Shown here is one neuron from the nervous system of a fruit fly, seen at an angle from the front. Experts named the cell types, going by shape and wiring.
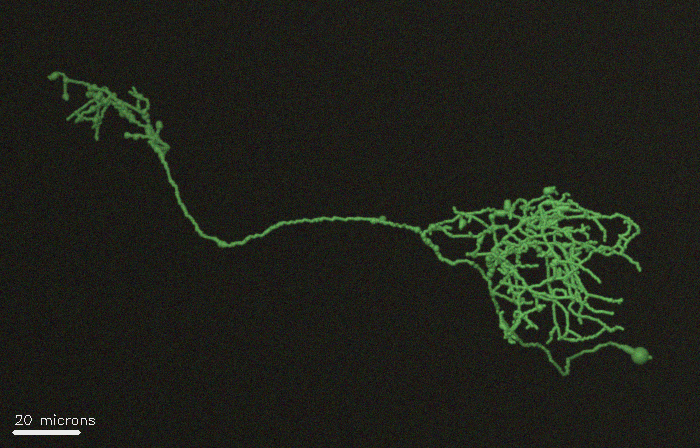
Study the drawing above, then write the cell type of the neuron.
SLP405_c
